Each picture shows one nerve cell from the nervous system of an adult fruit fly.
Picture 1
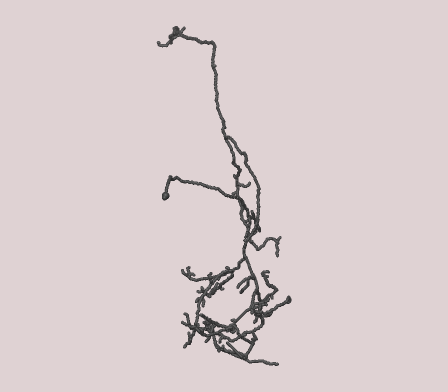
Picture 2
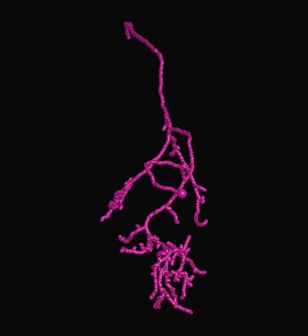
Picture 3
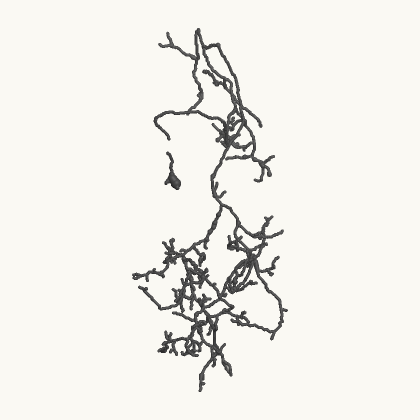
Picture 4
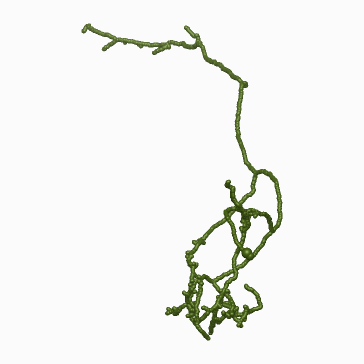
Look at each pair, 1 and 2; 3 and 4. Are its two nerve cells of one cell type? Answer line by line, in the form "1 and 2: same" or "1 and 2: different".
1 and 2: different
3 and 4: different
